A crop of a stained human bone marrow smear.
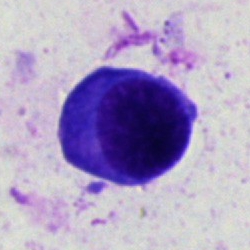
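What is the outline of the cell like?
Roughly round, with a smooth edge.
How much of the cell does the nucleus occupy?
Most of it.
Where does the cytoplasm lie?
It forms a crescent mainly on the left side of the nucleus, with no granules visible.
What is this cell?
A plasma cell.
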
